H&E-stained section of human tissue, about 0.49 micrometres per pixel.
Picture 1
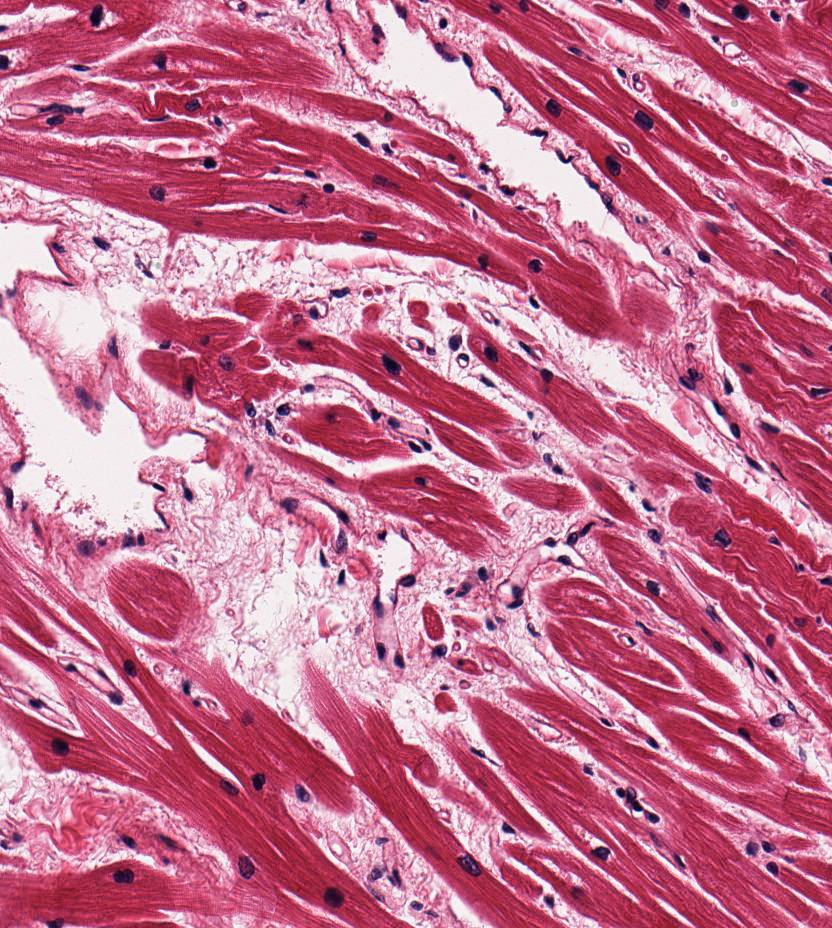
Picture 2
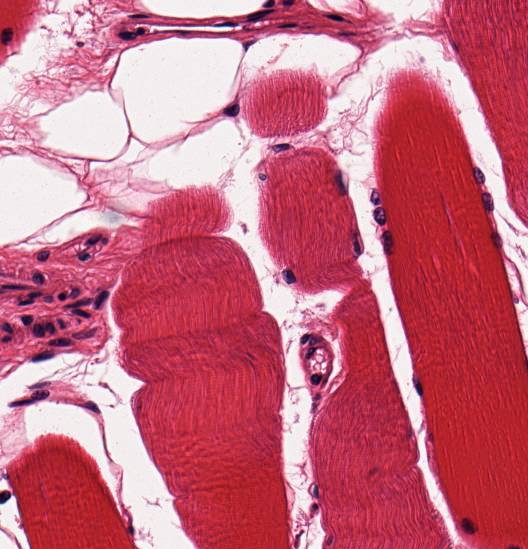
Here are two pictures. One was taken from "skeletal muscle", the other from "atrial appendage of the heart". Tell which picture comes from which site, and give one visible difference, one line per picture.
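Picture 1 shows tissue from the atrial appendage of the heart. The muscle fibres have oval nuclei that lie centrally within the fibres.
Picture 2 shows tissue from the skeletal muscle. The fibre nuclei are small, dark and flattened, and lie at the edges of the fibres rather than in their centres.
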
